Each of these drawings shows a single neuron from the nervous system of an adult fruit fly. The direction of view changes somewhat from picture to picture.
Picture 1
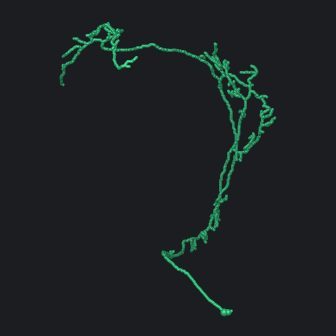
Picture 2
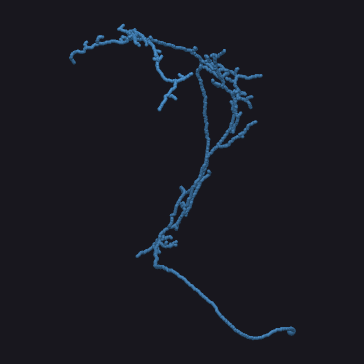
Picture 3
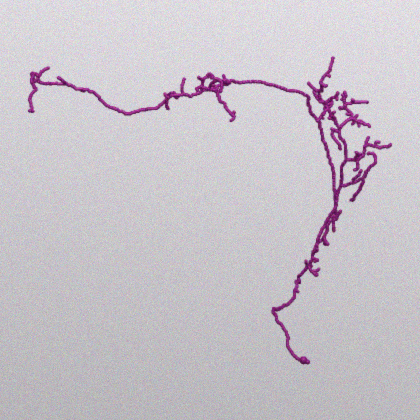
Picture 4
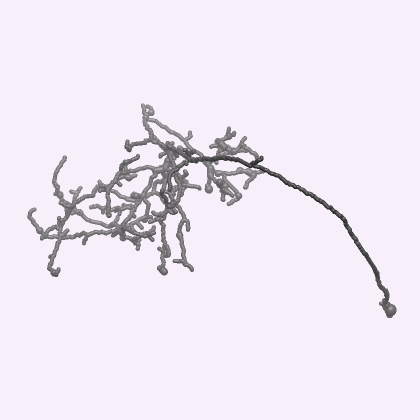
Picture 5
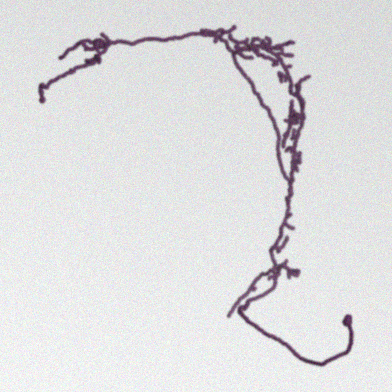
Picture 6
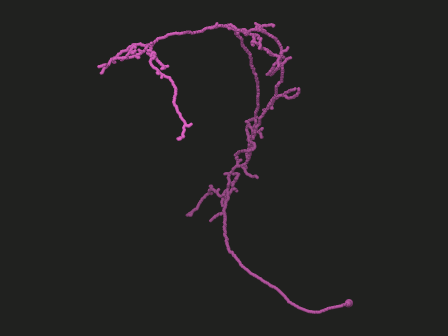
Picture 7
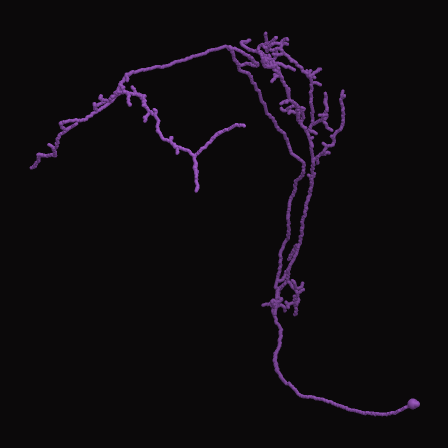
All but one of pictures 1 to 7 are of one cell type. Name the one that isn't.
4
